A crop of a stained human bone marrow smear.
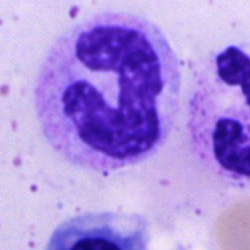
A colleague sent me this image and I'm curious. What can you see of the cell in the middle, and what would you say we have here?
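The nucleus forms a thick curved band, with its opening facing left. It is not divided into separate lobes linked by thin strands. Its chromatin is dark purple and coarsely clumped. Fine pinkish-lilac granules lie in the cytoplasm. The cell is a band neutrophil.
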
